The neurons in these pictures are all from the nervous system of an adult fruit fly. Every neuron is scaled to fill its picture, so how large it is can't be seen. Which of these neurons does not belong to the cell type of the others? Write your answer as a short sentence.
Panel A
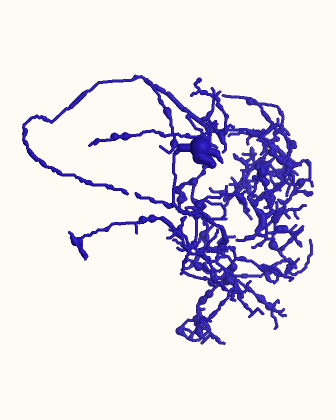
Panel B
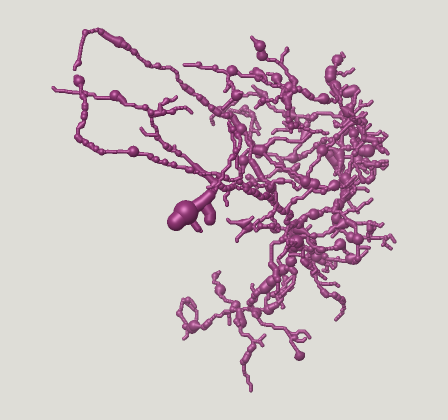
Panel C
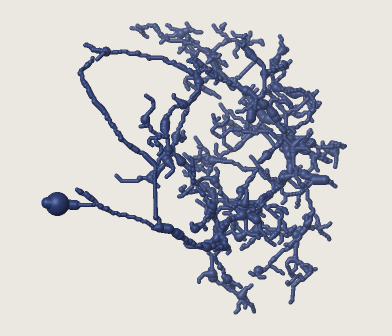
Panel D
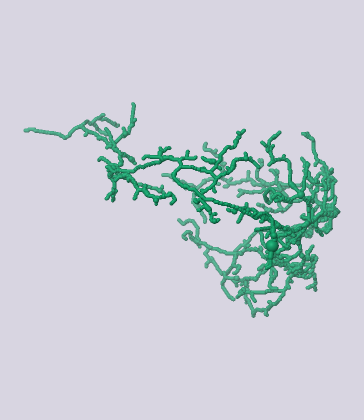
Panel D shows a neuron of another cell type.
